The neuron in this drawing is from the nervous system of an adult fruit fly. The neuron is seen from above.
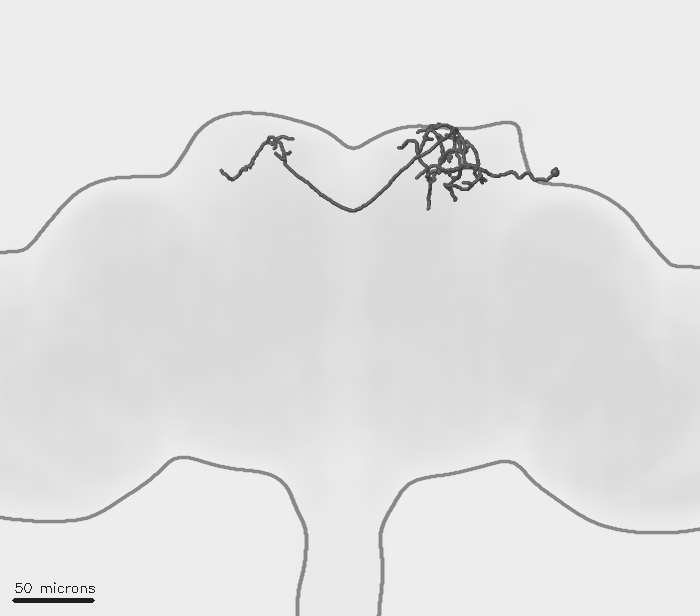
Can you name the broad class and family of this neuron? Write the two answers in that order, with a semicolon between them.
central-brain intrinsic neuron; hemilineage ALl1_dorsal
